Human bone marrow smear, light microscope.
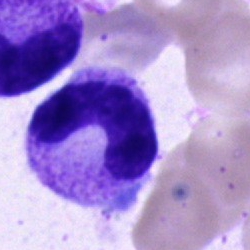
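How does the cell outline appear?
Round and smooth.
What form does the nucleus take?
A thick curved band shaped like a horseshoe, its hollow opening downward, with no nucleoli visible.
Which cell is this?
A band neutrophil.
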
